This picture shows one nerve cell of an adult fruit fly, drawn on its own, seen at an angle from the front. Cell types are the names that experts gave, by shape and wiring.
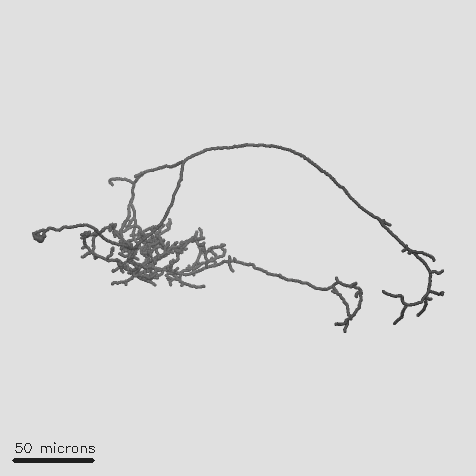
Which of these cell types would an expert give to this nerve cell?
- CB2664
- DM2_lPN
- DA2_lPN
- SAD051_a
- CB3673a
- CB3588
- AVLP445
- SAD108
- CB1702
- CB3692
CB3588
